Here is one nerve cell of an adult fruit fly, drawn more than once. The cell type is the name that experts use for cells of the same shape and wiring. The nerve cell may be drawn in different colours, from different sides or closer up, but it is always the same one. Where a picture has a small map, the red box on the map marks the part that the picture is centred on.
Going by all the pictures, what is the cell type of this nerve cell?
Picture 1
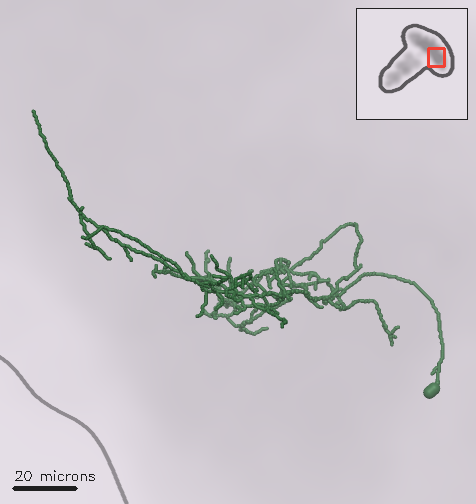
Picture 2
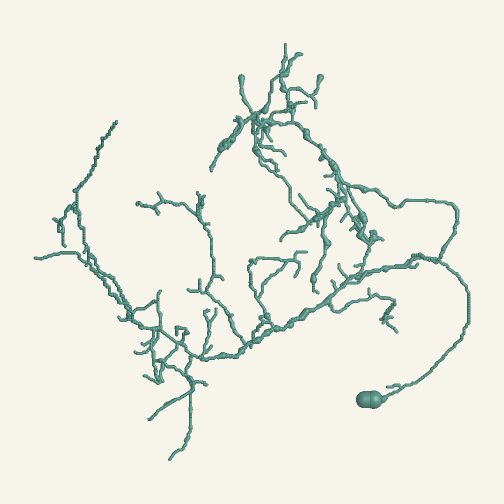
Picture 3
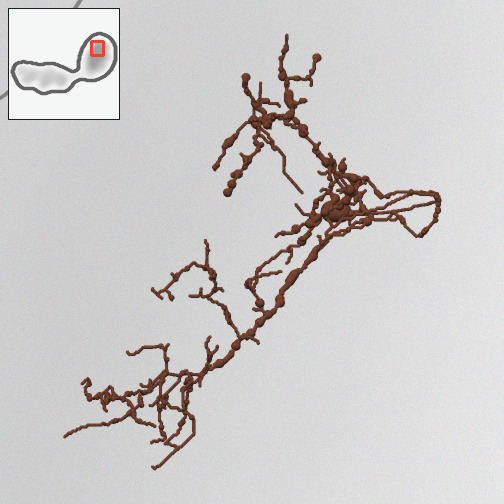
SLP162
